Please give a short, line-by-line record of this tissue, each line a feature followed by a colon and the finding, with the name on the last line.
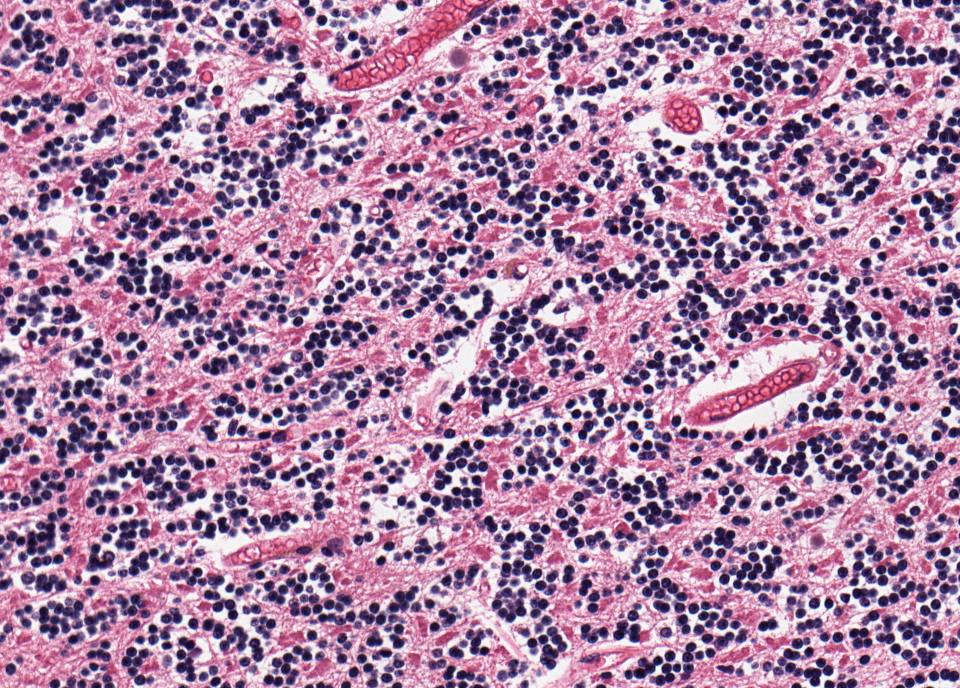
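Nuclei: small, round, uniform, deeply stained
Cytoplasm: scant, inconspicuous
Background: pale pink, finely fibrillary, between the nuclei
Vessels: thin-walled, packed with red blood cells, at top centre and right of centre
Epithelium: none anywhere in the field
Glands: none present
Name: cerebellum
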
